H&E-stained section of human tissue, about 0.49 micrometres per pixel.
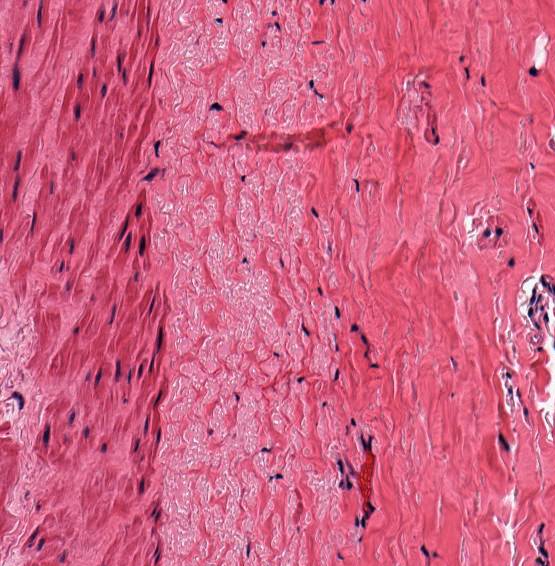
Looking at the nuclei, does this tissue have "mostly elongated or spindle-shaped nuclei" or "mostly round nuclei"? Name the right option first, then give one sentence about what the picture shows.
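Mostly elongated or spindle-shaped nuclei. In the left part of the field, elongated spindle-shaped dark nuclei lie aligned roughly along the vertical run of the fibres.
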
